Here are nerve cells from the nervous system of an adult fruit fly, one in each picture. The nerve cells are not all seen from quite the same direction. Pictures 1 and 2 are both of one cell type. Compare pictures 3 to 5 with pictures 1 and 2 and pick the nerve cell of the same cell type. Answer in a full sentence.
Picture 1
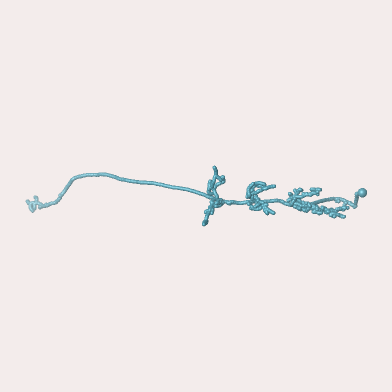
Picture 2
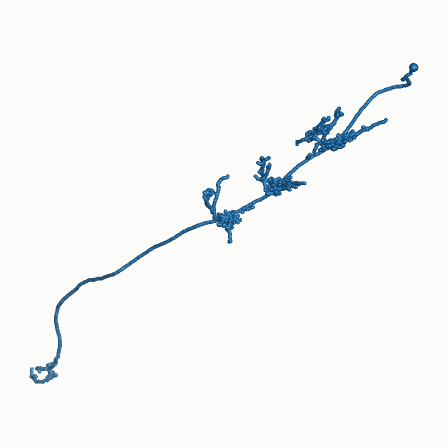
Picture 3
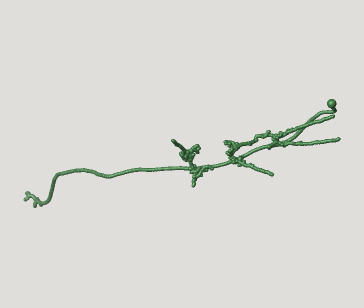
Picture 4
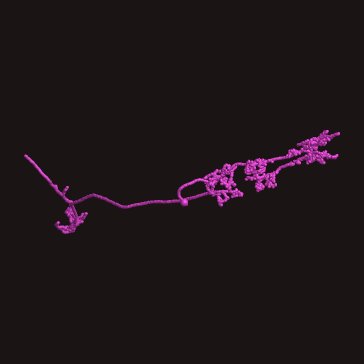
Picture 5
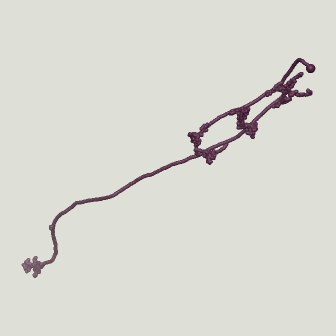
The nerve cell in picture 3 is of the same cell type.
